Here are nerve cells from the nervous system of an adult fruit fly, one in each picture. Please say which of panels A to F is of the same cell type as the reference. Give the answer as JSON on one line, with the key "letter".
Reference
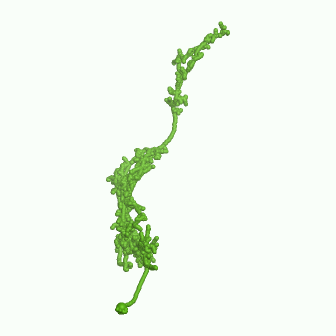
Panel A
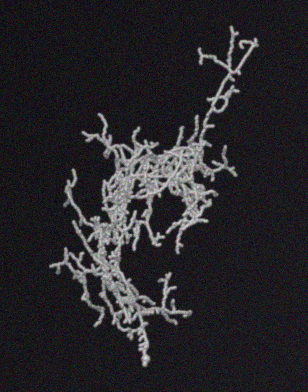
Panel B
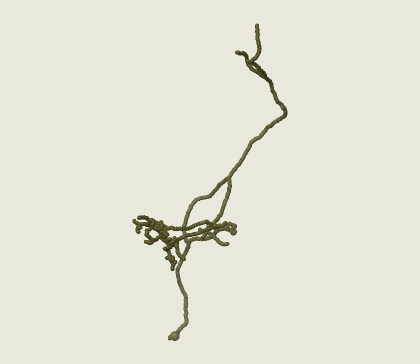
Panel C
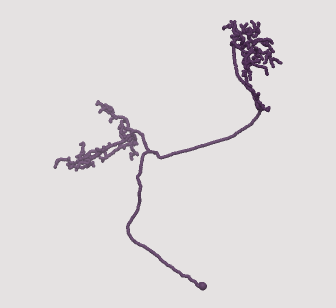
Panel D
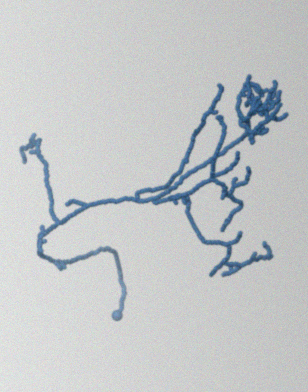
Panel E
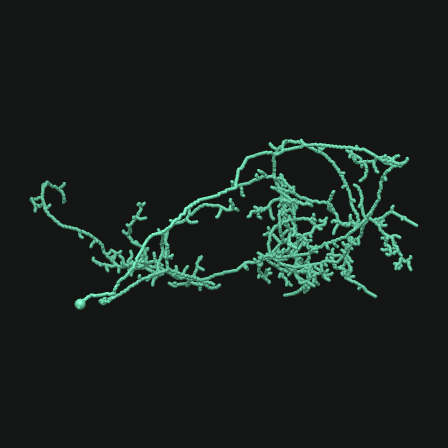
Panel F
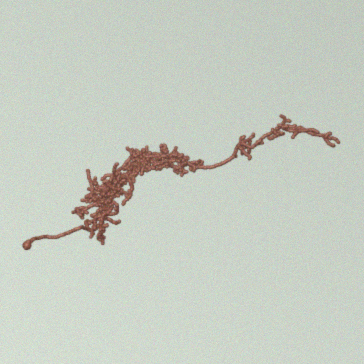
{"letter": "F"}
